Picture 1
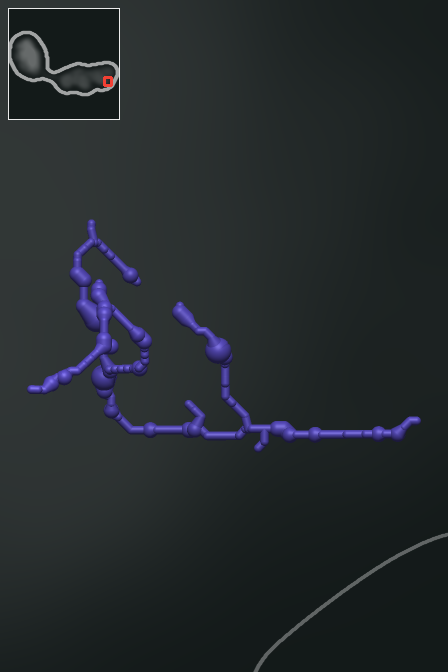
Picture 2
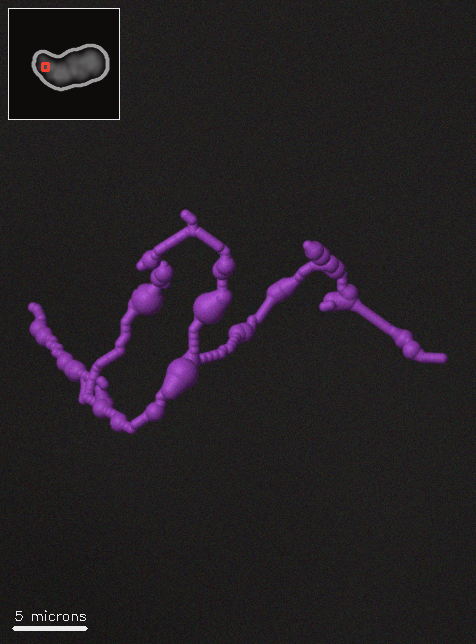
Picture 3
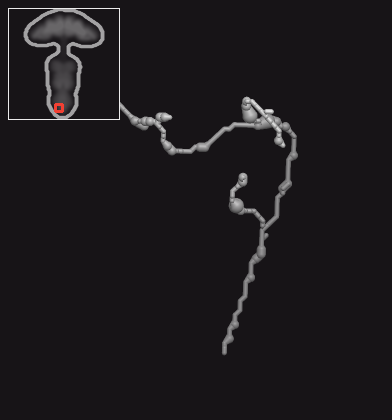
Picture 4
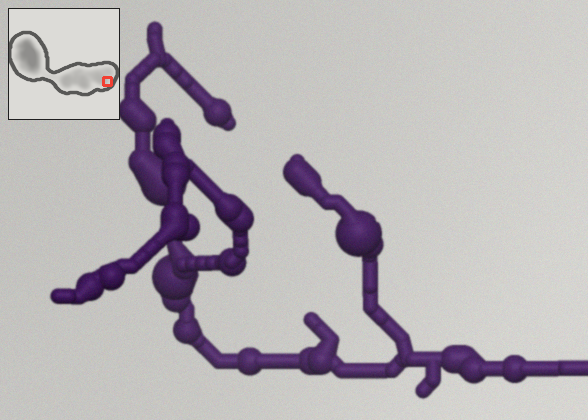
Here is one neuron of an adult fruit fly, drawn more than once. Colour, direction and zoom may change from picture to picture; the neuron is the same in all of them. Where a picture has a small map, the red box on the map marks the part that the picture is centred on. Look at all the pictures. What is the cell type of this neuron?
SNta21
